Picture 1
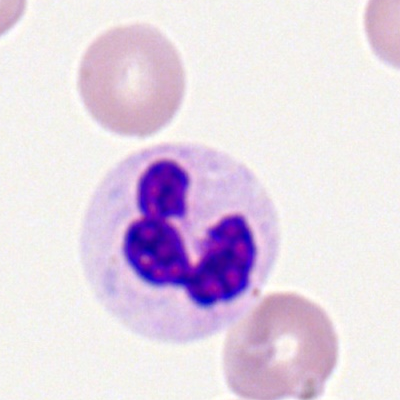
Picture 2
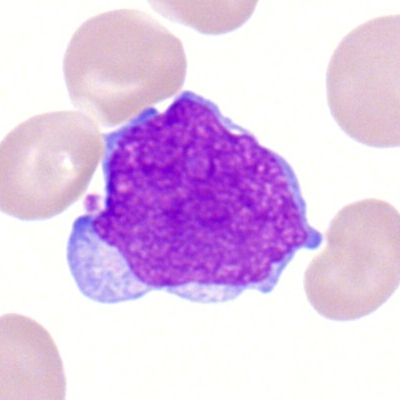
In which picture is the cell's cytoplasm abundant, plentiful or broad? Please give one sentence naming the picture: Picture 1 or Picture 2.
In picture 1, abundant cytoplasm surrounds the nucleus.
